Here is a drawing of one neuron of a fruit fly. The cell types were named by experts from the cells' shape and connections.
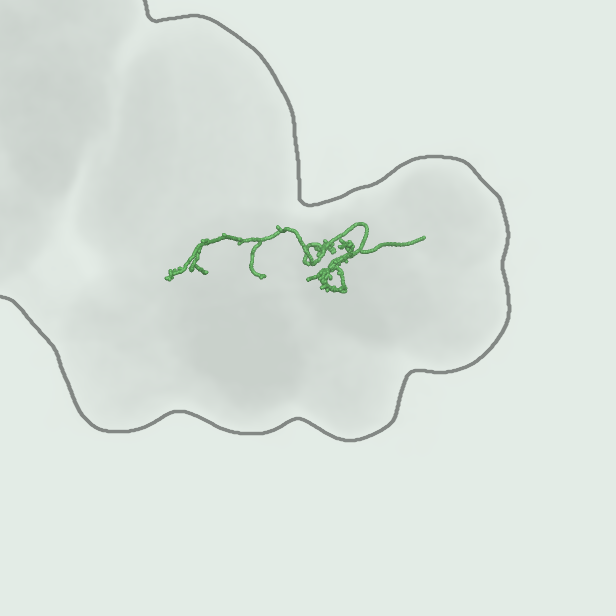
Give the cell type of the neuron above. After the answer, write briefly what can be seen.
The cell type is IN06A072. This is a nerve-cord intrinsic neuron. No cell body is drawn. In this view it is more than twice as wide as it is tall.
